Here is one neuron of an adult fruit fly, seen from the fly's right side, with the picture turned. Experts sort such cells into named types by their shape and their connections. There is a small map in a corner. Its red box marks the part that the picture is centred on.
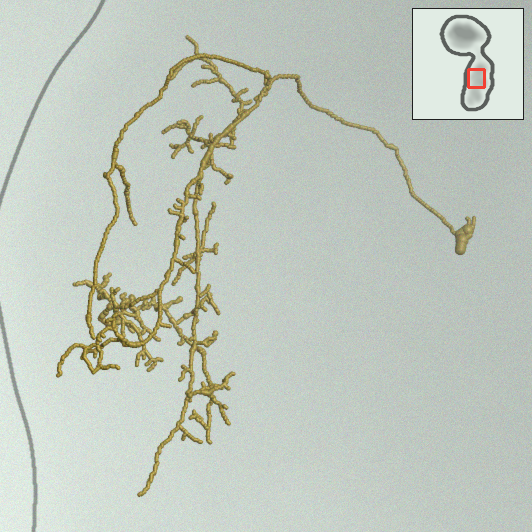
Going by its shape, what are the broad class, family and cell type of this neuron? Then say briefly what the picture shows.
This is a nerve-cord intrinsic neuron. Its family is hemilineage 12A. It is of cell type IN12A050_b. The cell body can be seen on the right of the picture. The picture shows dozens of branch ends.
